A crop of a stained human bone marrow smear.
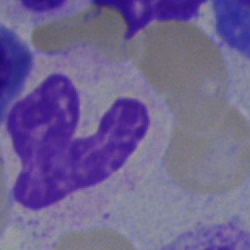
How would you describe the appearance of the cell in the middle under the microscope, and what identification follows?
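Here the nucleus is bent into a U, both arms pointing upward. Its chromatin is dark purple and coarsely clumped, with lighter streaks running between the clumps. The cytoplasm is pale greyish-lilac, with fine pinkish-violet granules scattered through it. So this one's a band neutrophil.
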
